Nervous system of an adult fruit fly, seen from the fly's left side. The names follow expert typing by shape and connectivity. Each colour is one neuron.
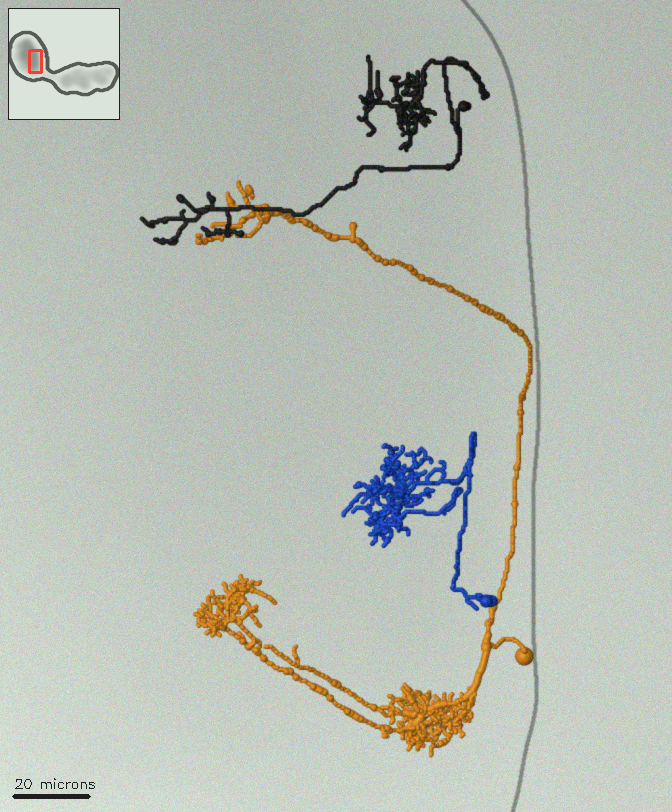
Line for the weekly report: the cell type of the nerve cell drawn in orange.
LLPC1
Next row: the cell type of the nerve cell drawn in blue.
LPi2e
